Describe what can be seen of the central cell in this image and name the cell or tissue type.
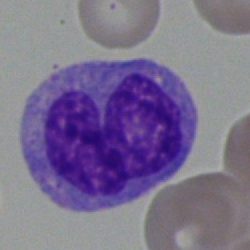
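A smooth border gives the cell a rounded outline. Its chromatin is dark purple and gathered into clumps, with paler spaces between them. The cytoplasm is pale blue-violet and contains no vacuoles. The cell is a monocyte.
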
